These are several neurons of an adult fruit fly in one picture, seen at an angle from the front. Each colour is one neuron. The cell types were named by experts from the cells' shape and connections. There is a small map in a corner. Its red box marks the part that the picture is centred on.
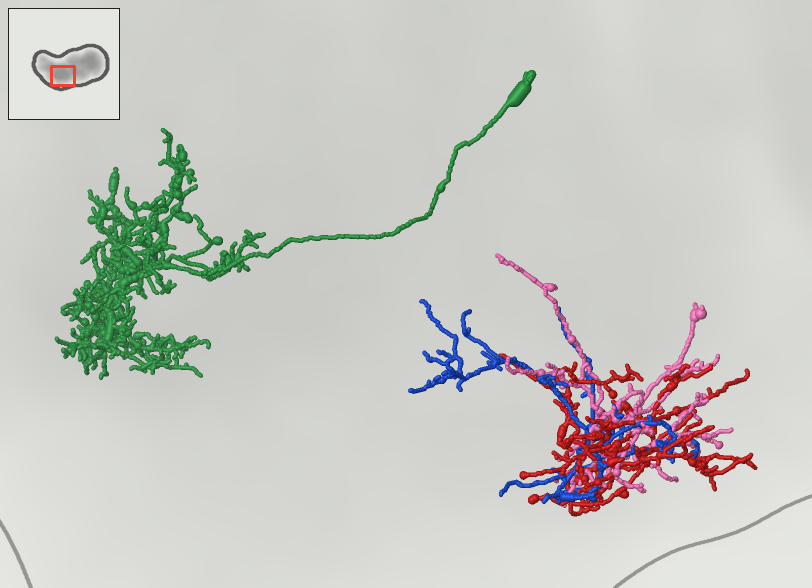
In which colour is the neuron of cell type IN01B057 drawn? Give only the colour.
red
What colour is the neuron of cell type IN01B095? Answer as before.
blue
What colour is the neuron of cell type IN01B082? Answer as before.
pink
